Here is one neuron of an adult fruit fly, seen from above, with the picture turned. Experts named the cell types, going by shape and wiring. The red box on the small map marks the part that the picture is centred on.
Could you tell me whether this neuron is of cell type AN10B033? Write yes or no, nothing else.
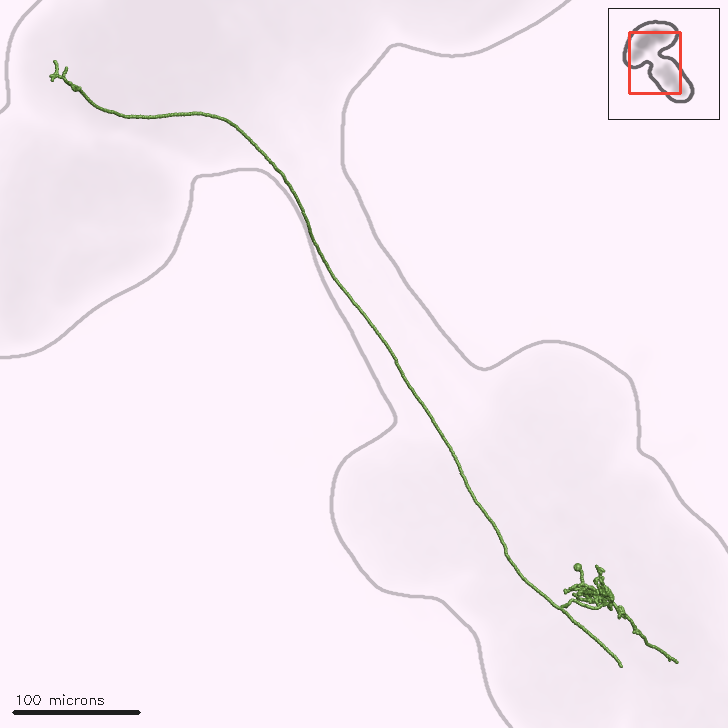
yes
